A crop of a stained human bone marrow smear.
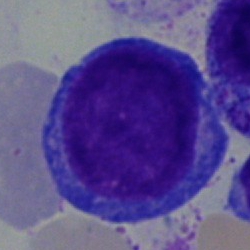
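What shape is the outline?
Roughly round.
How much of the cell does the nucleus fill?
Most of it.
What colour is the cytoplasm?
Deep blue, forming a narrow rim around the nucleus.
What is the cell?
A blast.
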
